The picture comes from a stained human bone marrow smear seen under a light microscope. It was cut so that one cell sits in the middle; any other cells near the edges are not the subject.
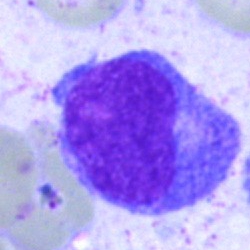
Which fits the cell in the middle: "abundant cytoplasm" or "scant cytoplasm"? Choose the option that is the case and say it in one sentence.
What surrounds the nucleus is a narrow rim of cytoplasm.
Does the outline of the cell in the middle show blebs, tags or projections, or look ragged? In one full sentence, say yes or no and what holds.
Yes, projections, blebs or tags, or a frayed edge, mark the outline of the cell.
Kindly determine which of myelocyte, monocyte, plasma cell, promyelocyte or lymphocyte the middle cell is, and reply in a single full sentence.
For this crop, the central cell is a promyelocyte.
